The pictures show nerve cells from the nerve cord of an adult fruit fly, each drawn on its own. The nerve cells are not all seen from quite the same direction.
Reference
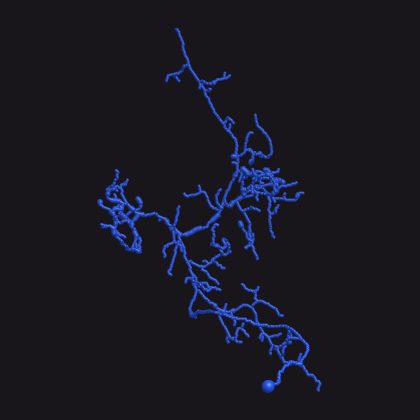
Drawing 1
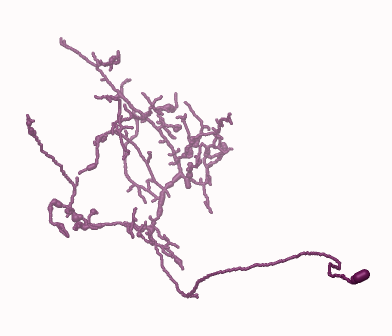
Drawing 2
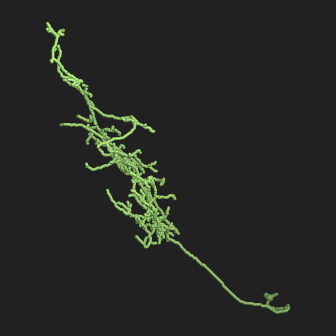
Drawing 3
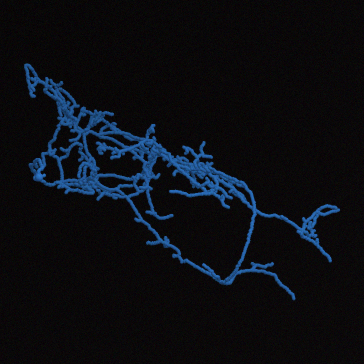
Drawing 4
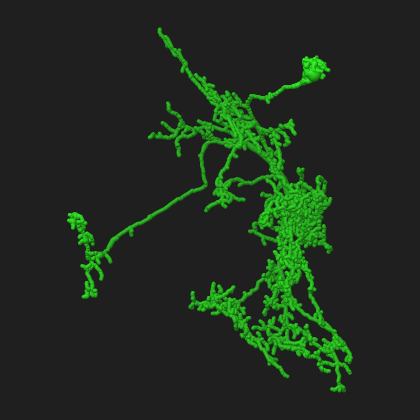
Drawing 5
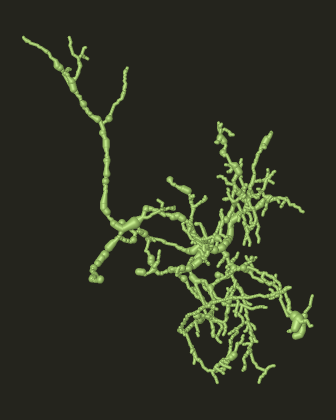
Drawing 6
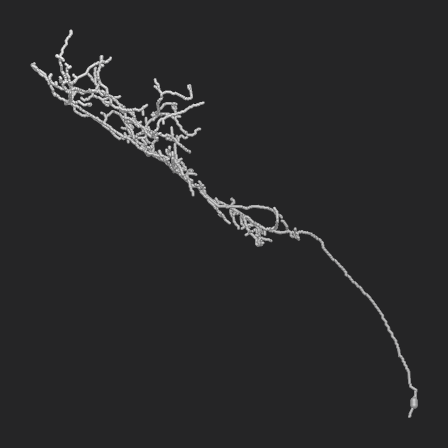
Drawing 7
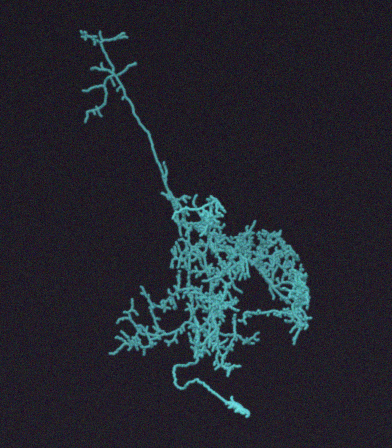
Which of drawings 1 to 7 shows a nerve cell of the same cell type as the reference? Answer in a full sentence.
Drawing 1 is of the same cell type.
